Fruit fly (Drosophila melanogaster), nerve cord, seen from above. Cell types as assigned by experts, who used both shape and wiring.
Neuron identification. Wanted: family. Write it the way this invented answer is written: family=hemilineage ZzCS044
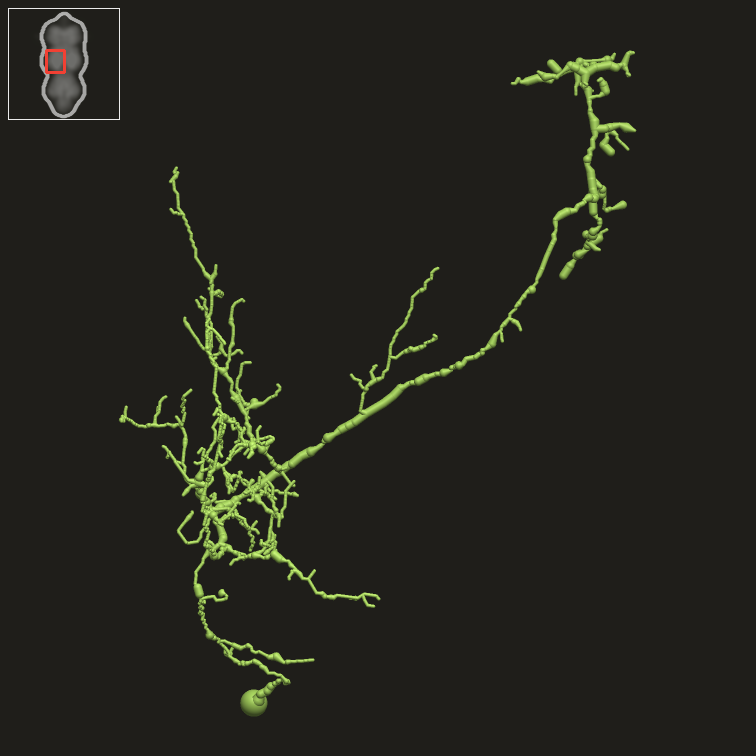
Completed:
family=hemilineage 19A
